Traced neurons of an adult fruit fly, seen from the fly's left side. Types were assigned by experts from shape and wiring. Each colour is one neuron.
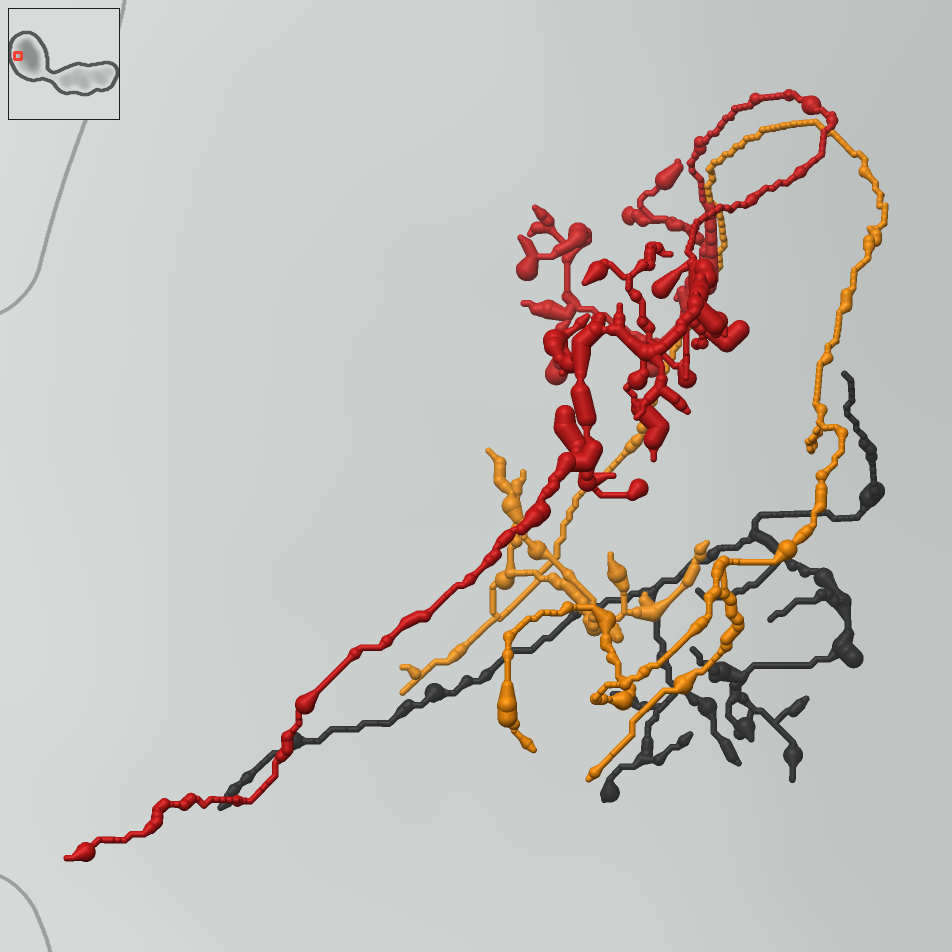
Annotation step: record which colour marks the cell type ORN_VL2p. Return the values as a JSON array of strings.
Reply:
["black"]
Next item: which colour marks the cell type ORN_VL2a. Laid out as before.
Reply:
["orange"]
